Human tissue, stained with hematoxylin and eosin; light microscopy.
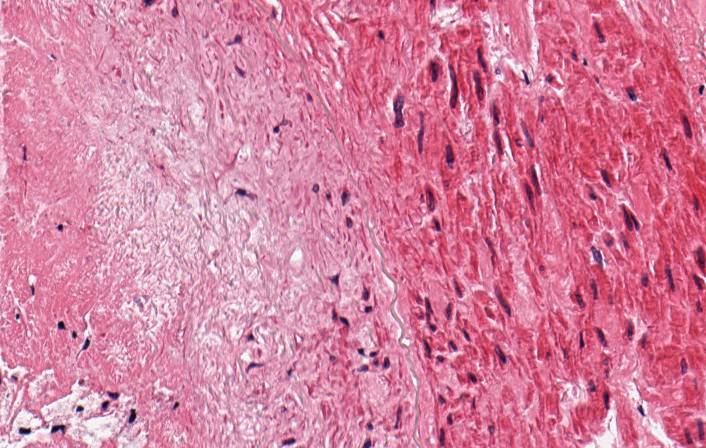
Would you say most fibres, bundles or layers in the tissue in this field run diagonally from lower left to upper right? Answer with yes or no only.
No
